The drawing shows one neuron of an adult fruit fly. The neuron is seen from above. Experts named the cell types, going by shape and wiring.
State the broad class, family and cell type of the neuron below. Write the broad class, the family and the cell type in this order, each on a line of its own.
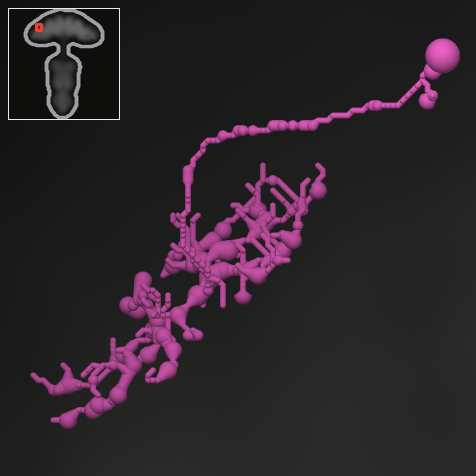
optic-lobe intrinsic neuron
Dm
Dm15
